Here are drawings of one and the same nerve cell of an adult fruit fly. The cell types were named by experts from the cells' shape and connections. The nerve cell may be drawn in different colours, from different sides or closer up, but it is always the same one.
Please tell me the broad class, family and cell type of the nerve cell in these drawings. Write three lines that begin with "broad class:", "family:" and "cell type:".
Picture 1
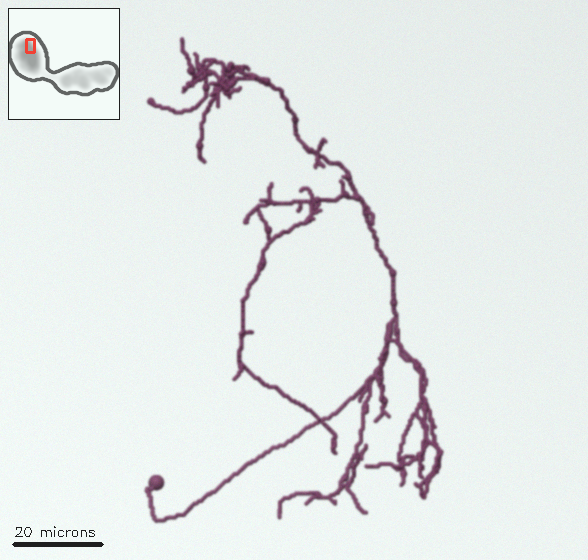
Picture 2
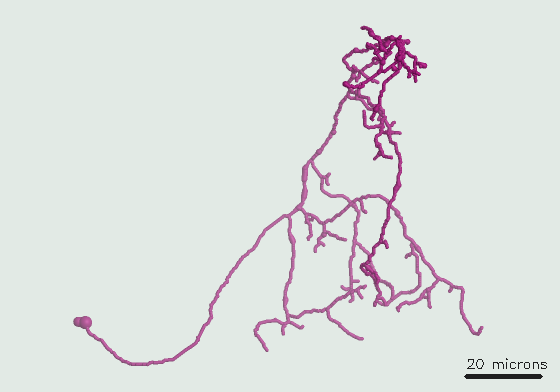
broad class: central-brain intrinsic neuron
family: hemilineage SLPpl3
cell type: CB1733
